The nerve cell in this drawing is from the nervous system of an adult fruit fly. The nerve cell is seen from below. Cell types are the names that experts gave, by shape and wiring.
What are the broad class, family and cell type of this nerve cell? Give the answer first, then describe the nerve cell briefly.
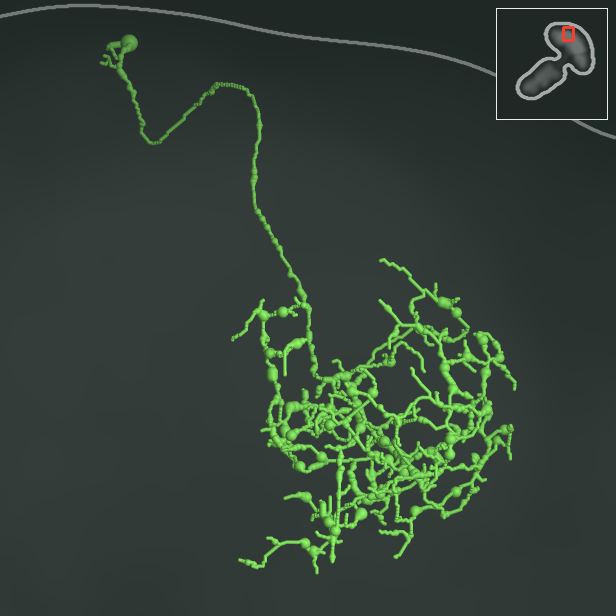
This is a central-brain intrinsic neuron. The family is hemilineage VLPl4_anterior. It is of cell type CB1417. It lies in the brain. Its cell body lies at the upper left of the picture. Dozens of branch ends can be seen.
